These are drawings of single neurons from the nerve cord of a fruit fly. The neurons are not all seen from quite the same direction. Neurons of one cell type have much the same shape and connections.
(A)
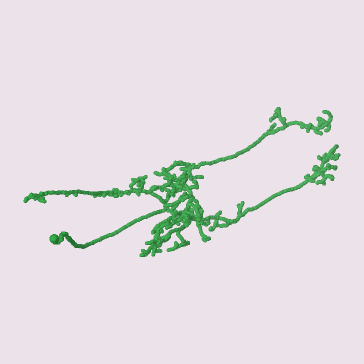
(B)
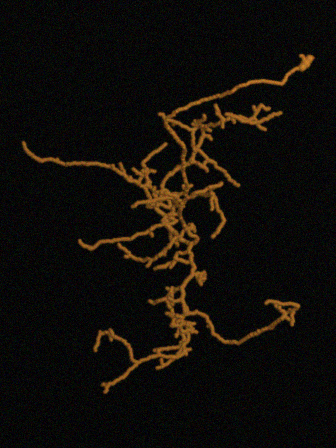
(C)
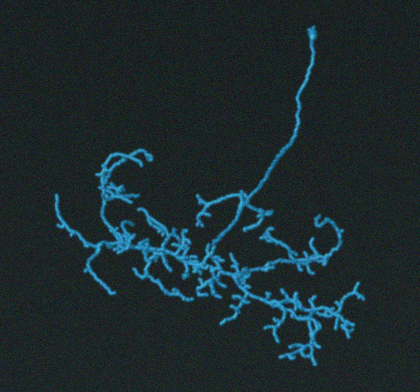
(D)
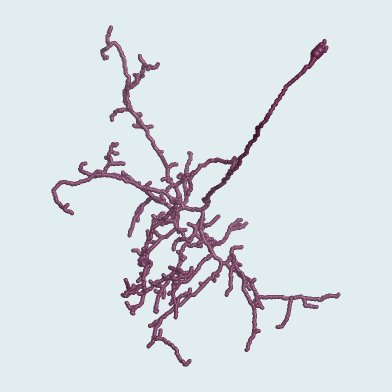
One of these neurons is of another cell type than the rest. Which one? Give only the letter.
A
